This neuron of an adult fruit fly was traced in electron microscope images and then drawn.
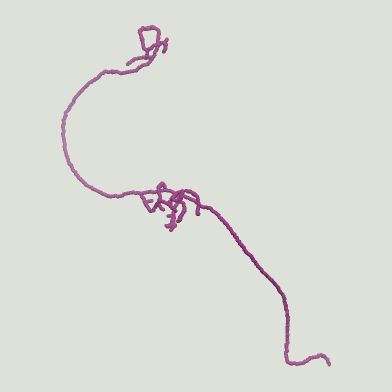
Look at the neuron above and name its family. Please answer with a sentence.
The family is class olfactory.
